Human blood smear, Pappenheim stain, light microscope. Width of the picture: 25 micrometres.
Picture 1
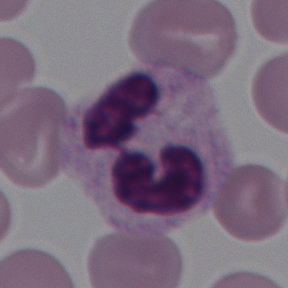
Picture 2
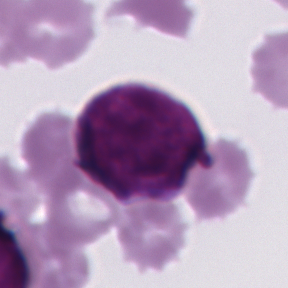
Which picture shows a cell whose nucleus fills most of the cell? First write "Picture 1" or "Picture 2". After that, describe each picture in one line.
Picture 2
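Picture 1: The cytoplasm is plentiful and pale pinkish-lilac.
Picture 2: Cytoplasm is very scant, showing at most as a thin rim at the edge of the nucleus.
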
